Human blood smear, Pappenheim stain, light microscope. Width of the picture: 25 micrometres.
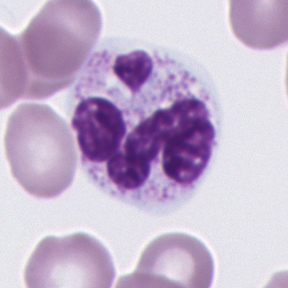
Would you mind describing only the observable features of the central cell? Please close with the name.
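Several separate lobes make up the nucleus, one small lobe lying apart at the top of the cell. Plentiful, very pale cytoplasm carries fine pinkish-violet granules throughout. The cell is a segmented neutrophil.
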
